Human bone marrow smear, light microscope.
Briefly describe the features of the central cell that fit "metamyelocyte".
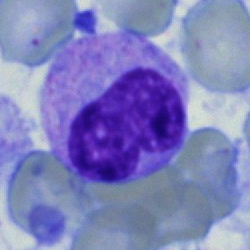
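Checking this metamyelocyte point by point, begin with the nucleus: it has a notch in its lower edge and lies off-centre, toward the lower right of the cell.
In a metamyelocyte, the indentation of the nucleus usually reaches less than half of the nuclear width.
Next, the chromatin is dark purple and clumped, with small paler spots.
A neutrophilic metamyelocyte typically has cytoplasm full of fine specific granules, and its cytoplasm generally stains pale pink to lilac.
Last, the cytoplasm here is lilac and holds fine pinkish granules, which goes with that usual colour and with fine granules.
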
